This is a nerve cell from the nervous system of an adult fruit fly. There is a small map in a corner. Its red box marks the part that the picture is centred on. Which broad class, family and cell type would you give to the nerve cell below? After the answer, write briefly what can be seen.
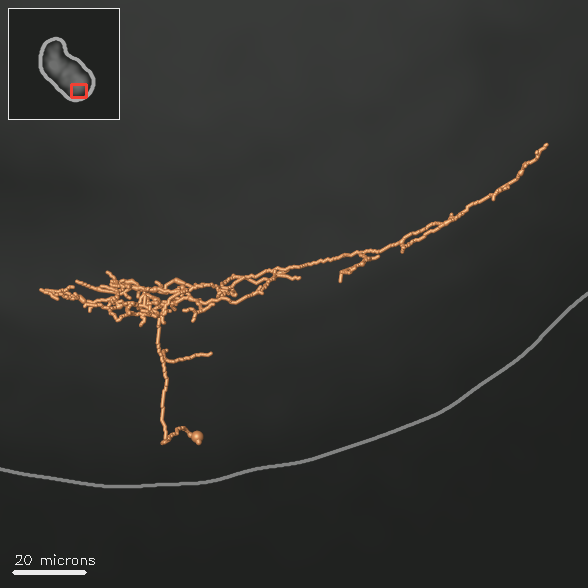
Its broad class is optic-lobe intrinsic neuron. The family is Cm. Its cell type is Cm8. From left to right in the picture it spans about 140 microns. The picture shows dozens of branch ends.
